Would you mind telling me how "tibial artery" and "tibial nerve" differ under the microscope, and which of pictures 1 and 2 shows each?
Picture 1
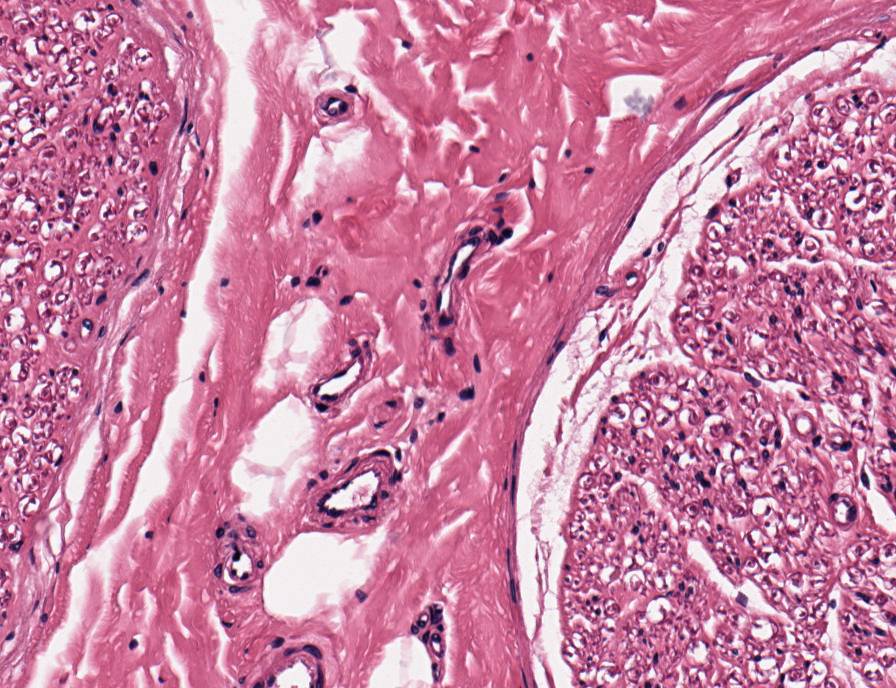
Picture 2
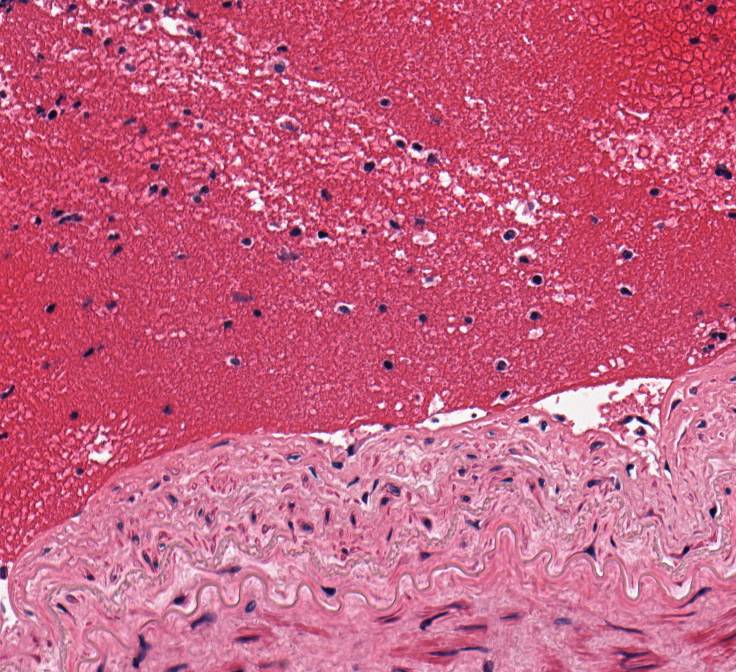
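Picture 1 is tibial nerve, picture 2 tibial artery. Layout: the nerve has two rounded fibre bundles at the left and right edges, with a central band of pink connective tissue between them.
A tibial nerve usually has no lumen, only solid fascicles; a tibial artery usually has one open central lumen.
Contents: the nerve fibres are cut across as small pink dots in clear rings, while the artery field holds a red cell mass with single leukocyte nuclei scattered through it. Wall: a tightly wavy elastic lamina crosses the lower part of the artery wall, with horizontally aligned smooth muscle nuclei below it.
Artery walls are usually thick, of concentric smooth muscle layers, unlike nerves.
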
